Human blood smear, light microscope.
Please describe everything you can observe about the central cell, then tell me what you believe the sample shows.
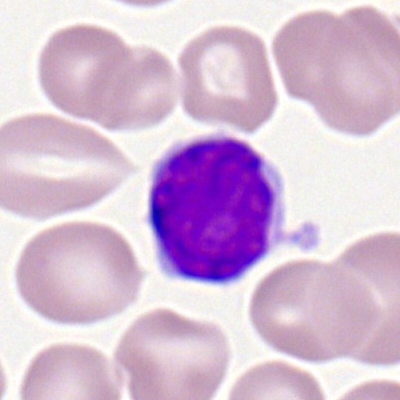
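Start with the outline, which is roughly round. Inside it, the chromatin is dense and stains dark purple. Around the nucleus runs a very thin pale blue rim of cytoplasm, with no vacuoles in it. Put together, you are looking at a lymphocyte.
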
